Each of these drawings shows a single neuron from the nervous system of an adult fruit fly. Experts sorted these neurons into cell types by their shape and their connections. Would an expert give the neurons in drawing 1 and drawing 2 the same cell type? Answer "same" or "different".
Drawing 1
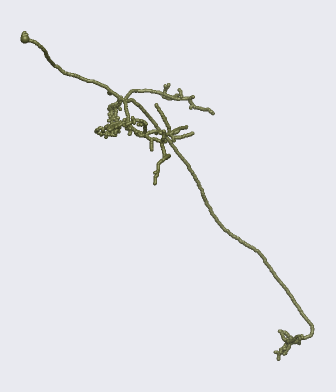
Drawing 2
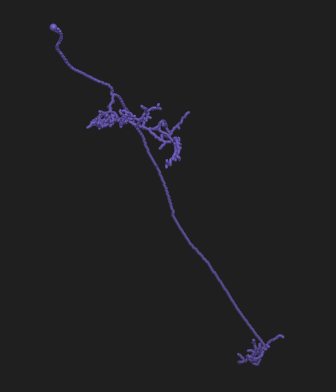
same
